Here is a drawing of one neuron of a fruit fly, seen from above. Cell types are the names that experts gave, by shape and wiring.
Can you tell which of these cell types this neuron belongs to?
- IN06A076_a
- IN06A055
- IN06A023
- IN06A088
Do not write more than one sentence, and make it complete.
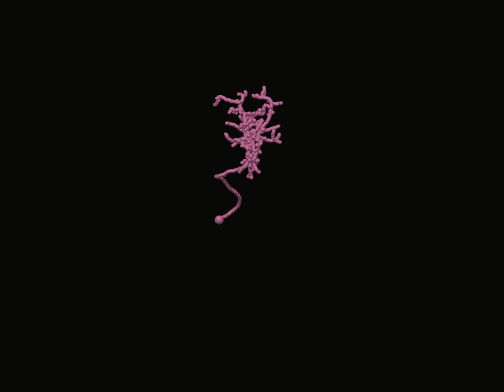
By its cell type, the neuron is IN06A023.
